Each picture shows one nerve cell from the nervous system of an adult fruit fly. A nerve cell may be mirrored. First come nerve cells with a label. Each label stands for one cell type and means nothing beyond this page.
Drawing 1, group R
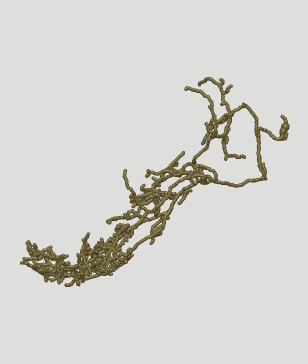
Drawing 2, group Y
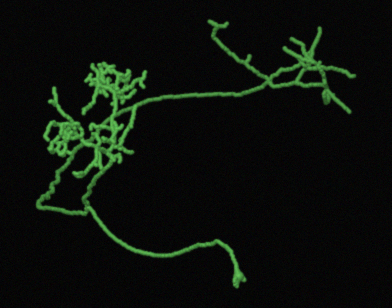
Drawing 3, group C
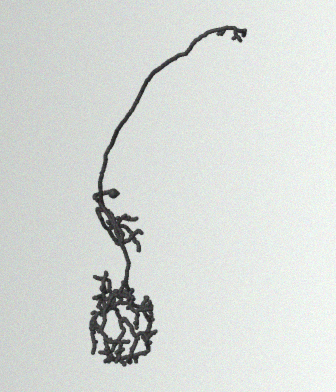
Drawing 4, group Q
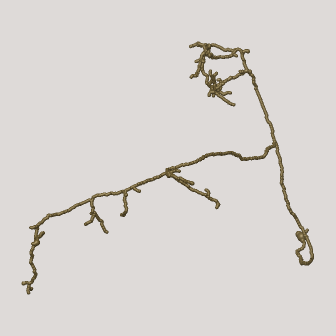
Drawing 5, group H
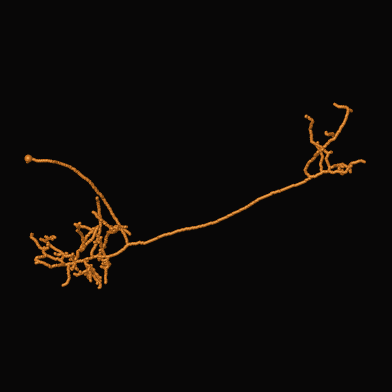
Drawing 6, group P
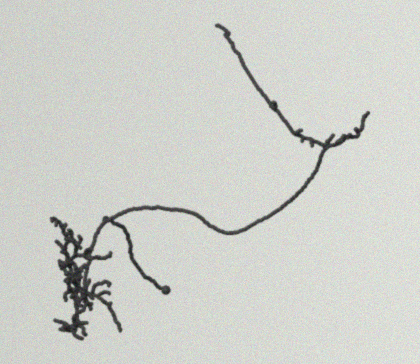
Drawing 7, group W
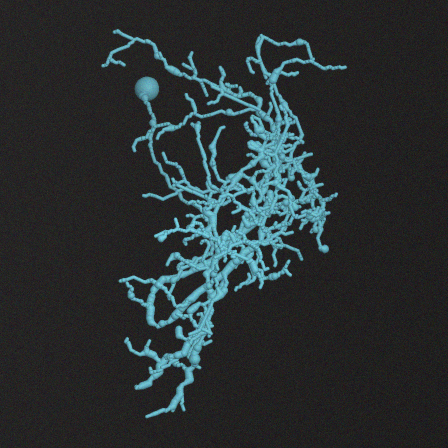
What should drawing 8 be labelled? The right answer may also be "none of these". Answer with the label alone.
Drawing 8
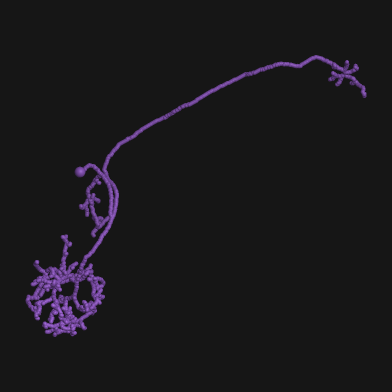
group C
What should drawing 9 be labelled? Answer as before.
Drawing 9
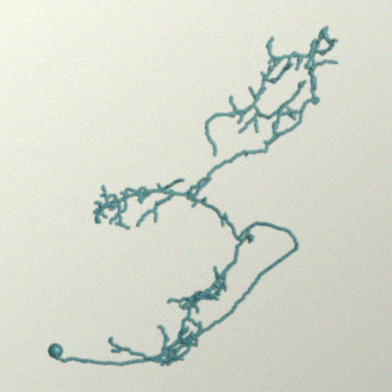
none of these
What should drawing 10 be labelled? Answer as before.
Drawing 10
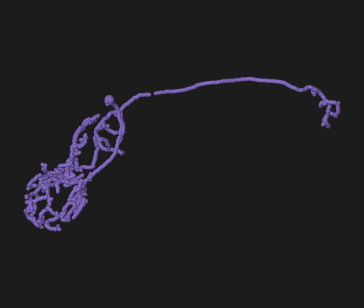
group C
